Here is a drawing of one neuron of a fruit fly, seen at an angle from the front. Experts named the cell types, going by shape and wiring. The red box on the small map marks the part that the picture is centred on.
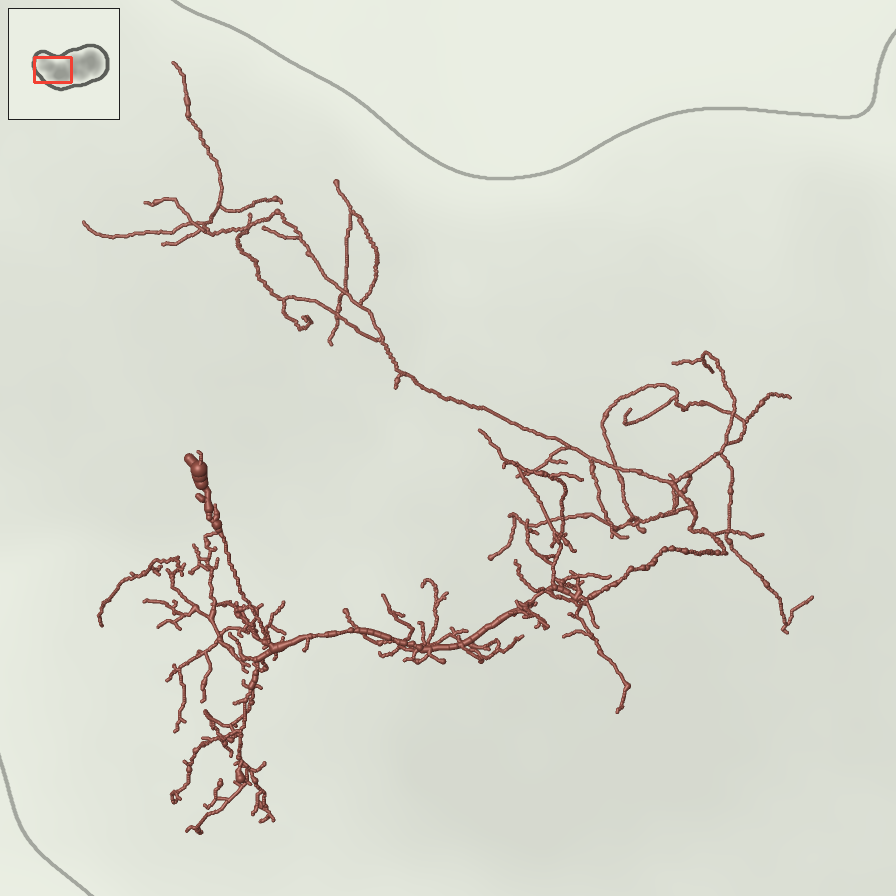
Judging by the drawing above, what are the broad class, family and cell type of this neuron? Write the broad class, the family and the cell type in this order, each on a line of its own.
nerve-cord intrinsic neuron
hemilineage 18B
IN18B045_a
